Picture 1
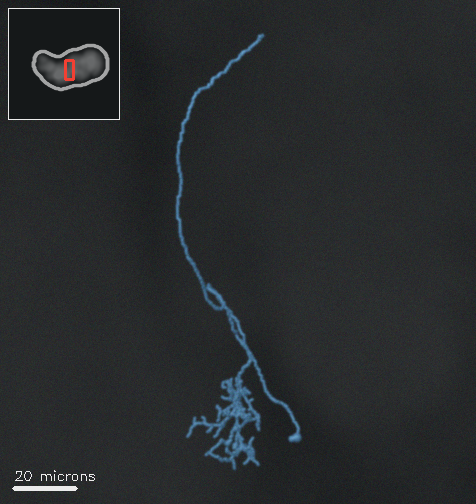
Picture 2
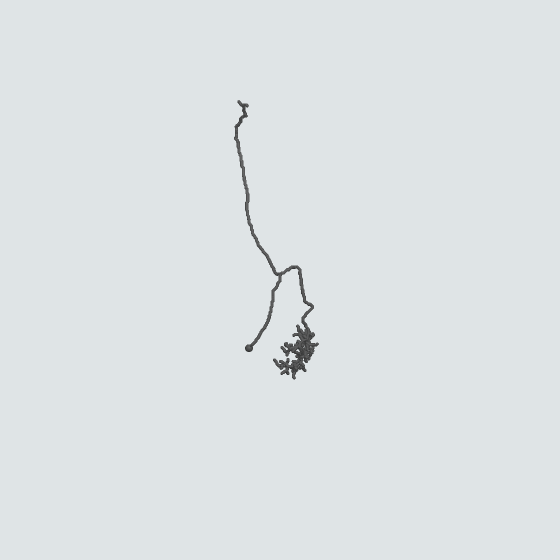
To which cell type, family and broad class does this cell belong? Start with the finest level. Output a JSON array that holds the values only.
["LC24", "LC", "visual projection neuron"]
